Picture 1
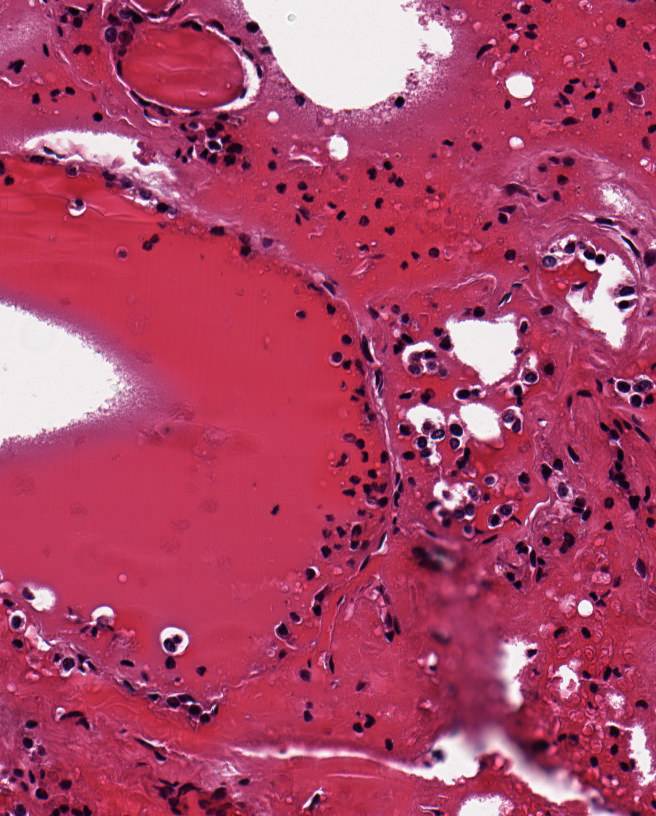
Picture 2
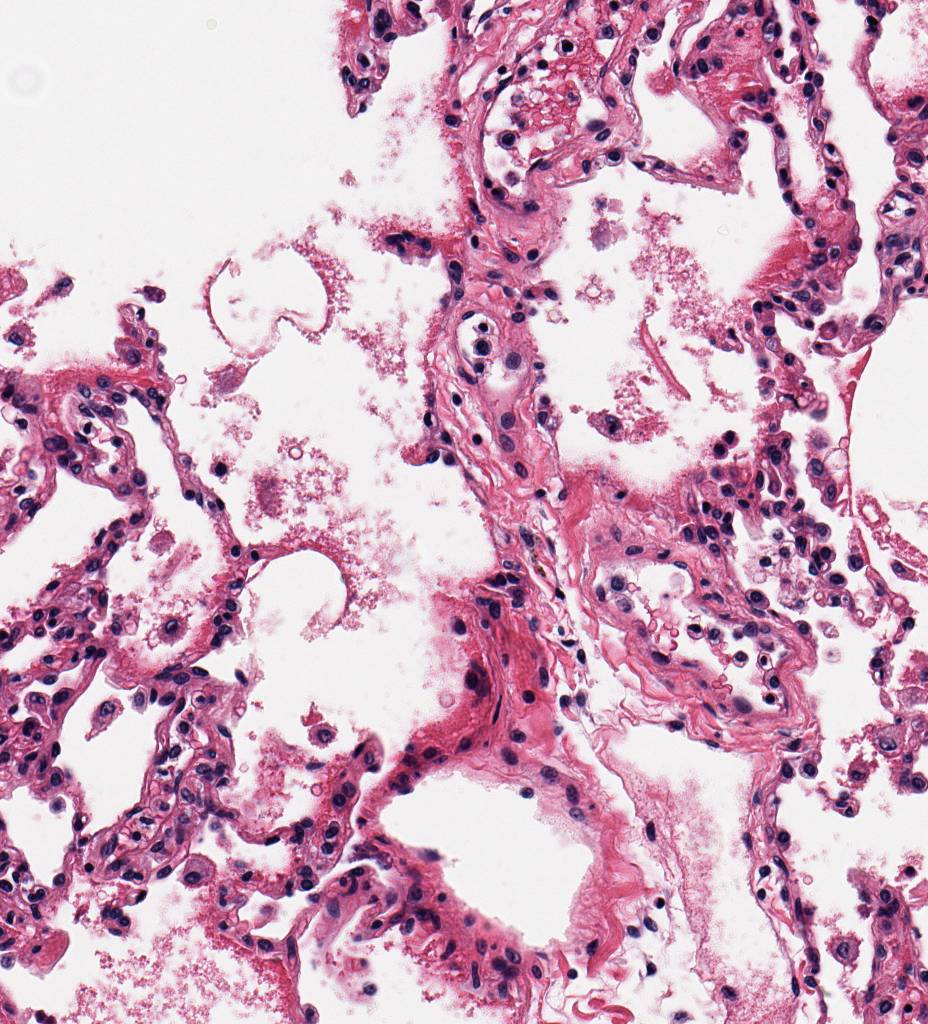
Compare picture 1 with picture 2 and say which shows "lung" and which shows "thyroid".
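In this pair, picture 1 is thyroid and picture 2 is lung. Much of the left half of picture 1 is taken up by a large pool of smooth, homogeneous, deep pink-red material, with a band of closely set nuclei along its right edge. Right of centre lies a cluster of several small clear spaces lined by cells with dark nuclei, and the right side is loose pink stroma with thin wavy fibres. Picture 2 is instead a lacework of thin branching septa around many open air spaces, crossed roughly vertically down the centre by a broader band of wavy pink fibrous tissue. At its lower centre, a thick wall of pink tissue borders a larger rounded empty space, and no glands, cartilage or fat appear anywhere in the field.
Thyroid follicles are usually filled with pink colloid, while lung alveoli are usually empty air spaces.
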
